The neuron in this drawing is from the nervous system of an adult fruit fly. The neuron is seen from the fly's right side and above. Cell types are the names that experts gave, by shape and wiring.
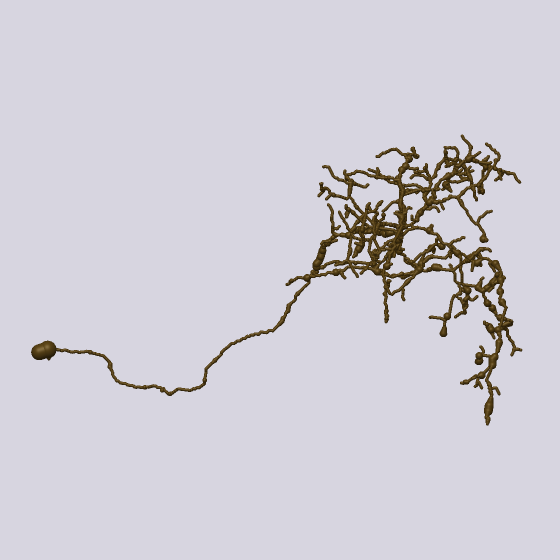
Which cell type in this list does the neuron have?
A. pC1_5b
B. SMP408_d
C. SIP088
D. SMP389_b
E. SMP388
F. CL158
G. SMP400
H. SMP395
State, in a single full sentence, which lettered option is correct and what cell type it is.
In cell type, the neuron corresponds to option B, SMP408_d.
